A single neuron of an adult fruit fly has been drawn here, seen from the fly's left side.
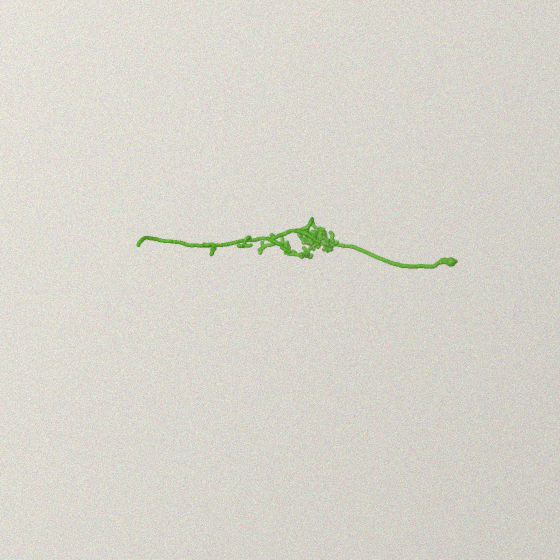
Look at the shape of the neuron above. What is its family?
hemilineage 06A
